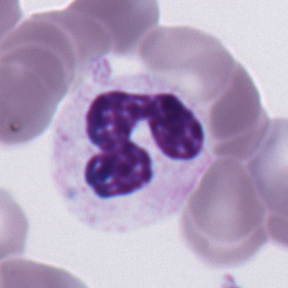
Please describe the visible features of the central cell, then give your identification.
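The nucleus is bent into lobes joined by narrowed parts. Its chromatin is dark purple and coarsely clumped. The cytoplasm is plentiful and pale pinkish-lilac, and it holds fine pink-violet granules. The cell is a segmented neutrophil.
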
